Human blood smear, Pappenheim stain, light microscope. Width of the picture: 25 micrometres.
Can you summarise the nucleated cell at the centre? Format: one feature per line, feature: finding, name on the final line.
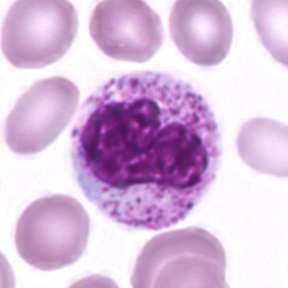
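Outline: round and smooth, as far as I can see.
Chromatin: dark purple, coarsely clumped.
Granules: many small purple ones, scattered through the cytoplasm.
Spacing: far enough apart that pale cytoplasm shows between them.
Size: I'd put it at about 13 micrometres across.
Comparison: about 2 times as wide as a whole red cell in view.
Name: band neutrophil.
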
